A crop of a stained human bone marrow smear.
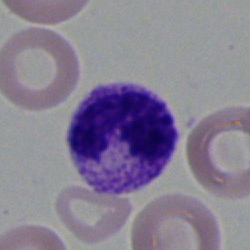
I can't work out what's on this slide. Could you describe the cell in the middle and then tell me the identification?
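To begin with the outline, the cell is round and smooth. Next, the nucleus fills the upper part of the cell, sitting eccentrically toward the top, and its lower edge is indented at the centre by a pale area. As for the chromatin, it is dark purple and coarsely clumped. The cell is a segmented neutrophil.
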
